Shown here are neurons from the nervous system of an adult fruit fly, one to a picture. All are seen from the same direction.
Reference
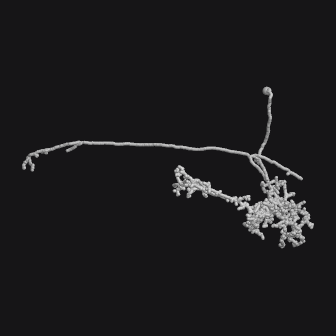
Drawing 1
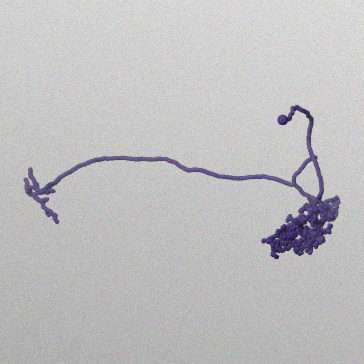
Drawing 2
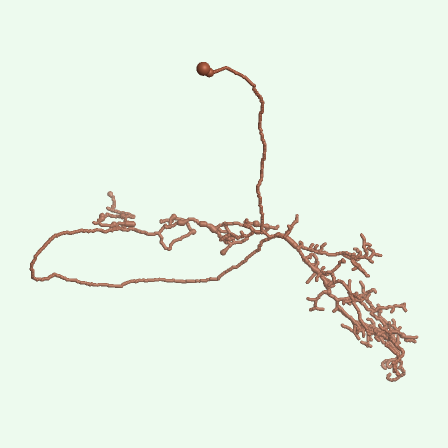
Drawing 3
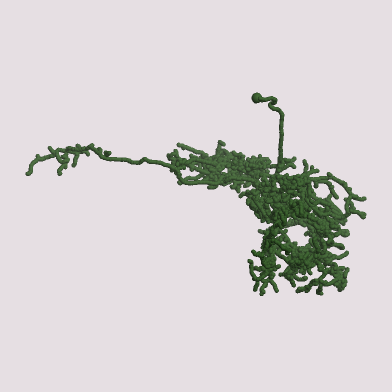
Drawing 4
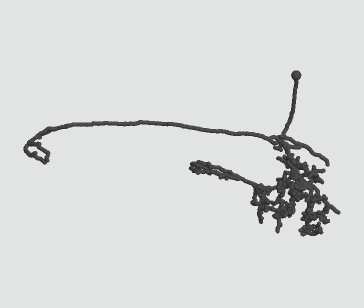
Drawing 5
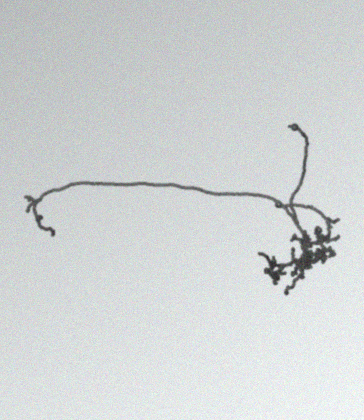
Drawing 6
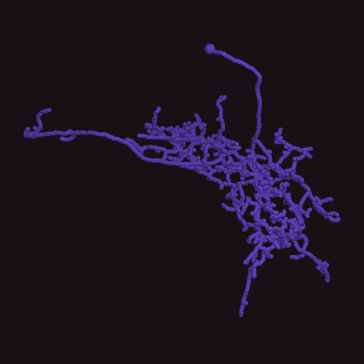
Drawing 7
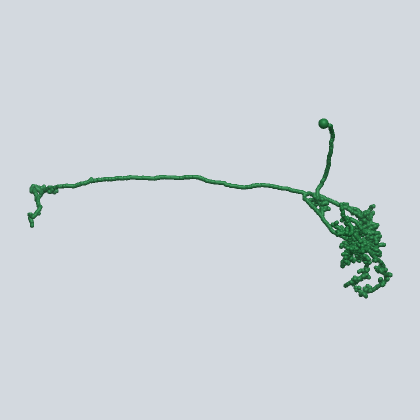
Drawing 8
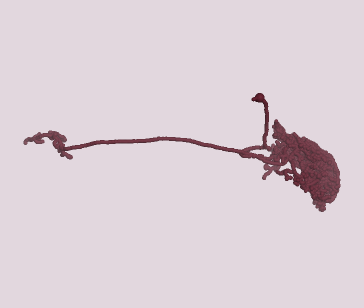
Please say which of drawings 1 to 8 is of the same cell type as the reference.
Drawing 4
